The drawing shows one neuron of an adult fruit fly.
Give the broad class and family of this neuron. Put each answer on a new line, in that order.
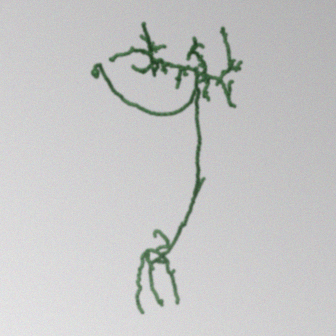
nerve-cord intrinsic neuron
hemilineage 11A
